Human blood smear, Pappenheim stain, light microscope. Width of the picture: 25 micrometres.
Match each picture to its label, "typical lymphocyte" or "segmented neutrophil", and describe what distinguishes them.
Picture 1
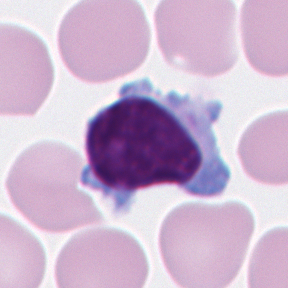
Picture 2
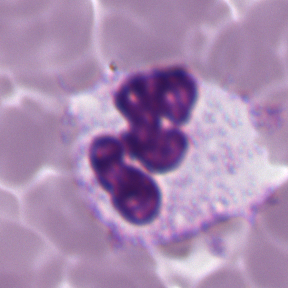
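In picture 1 is a typical lymphocyte; picture 2 shows a segmented neutrophil. The cytoplasm gives the clearest contrast. In the segmented neutrophil it is abundant and pale pinkish-lilac, with fine lilac granules scattered evenly through it.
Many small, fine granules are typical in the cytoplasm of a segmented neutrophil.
In the typical lymphocyte, by contrast, no granules are visible in the cytoplasm. The nucleus of the typical lymphocyte is a single oval mass without lobes, about 10 by 8 micrometres. Its chromatin stains a dense, dark purple with only faint mottling, and no nucleoli can be made out.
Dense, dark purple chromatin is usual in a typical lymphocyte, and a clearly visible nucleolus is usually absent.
The segmented neutrophil's chromatin is also dark purple and coarsely clumped, but it shows small paler patches. Both outlines are irregular rather than round. In the typical lymphocyte, many small, ragged cytoplasmic projections stick out from the edge; in the segmented neutrophil, the outline is somewhat angular. Red cells crowd around the segmented neutrophil on all sides, touching its edge.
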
